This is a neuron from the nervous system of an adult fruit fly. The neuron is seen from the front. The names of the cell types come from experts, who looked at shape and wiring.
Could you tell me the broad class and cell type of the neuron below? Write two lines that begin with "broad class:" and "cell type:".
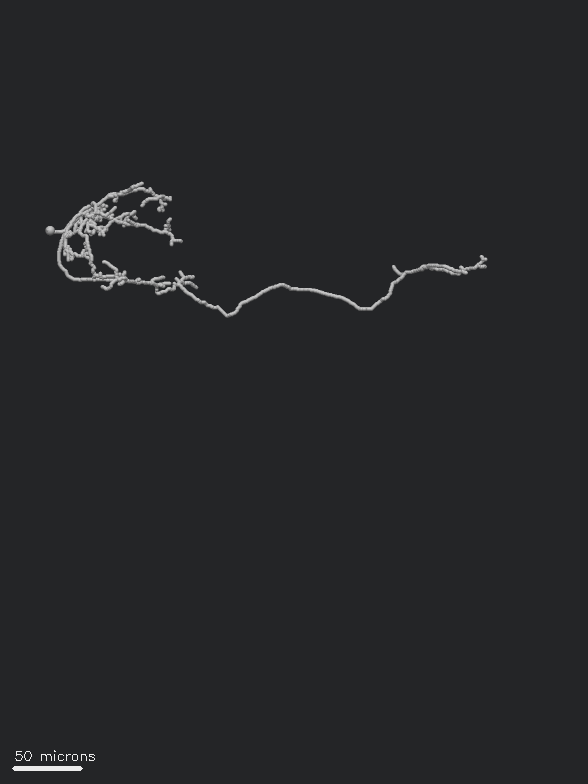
broad class: central-brain intrinsic neuron
cell type: SLP375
